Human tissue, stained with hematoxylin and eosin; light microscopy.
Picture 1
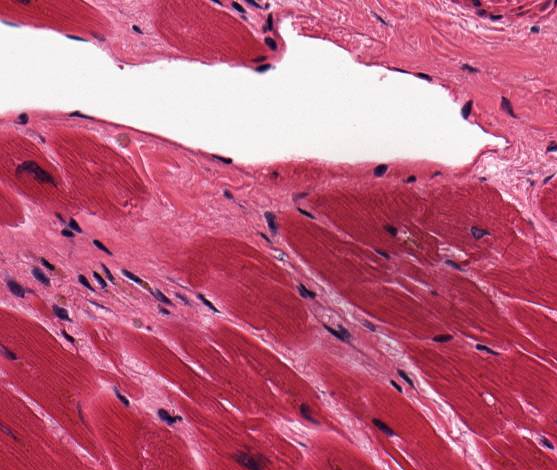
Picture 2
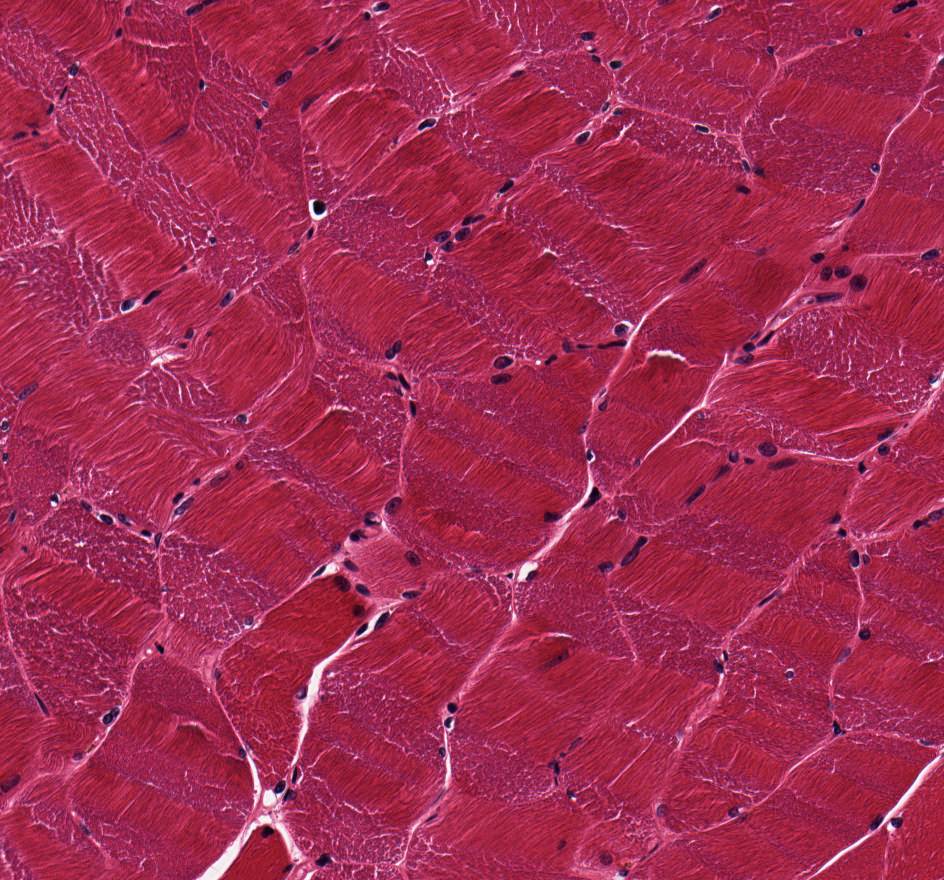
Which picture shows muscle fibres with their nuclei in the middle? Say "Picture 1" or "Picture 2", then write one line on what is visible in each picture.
Picture 1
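What picture 1 shows: Muscle fibre nuclei are oval and lie centrally within the fibres.
What picture 2 shows: The small, dark, oval or flattened nuclei lie at the edges of the fibres rather than in their centres.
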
